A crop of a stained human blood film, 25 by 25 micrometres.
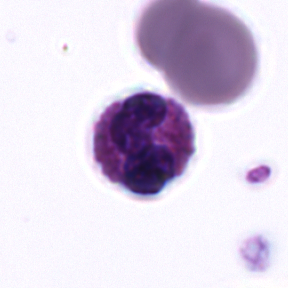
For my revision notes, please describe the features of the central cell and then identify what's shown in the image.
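The nucleus is divided into two main lobes, an upper and a lower. Its chromatin is dense and dark purple, and no nucleoli are visible. Granules fill the cytoplasm all around the nucleus, leaving no clear pale zone. The cell measures about 9 micrometres across. This is an eosinophil.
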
